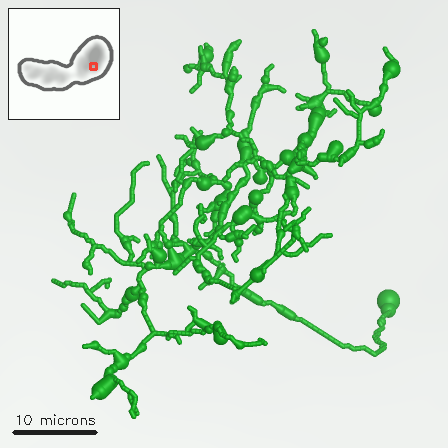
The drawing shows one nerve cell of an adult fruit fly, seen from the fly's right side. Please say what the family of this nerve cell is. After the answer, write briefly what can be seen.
The family is Cm. This is an optic-lobe intrinsic neuron. By the scale bar it is about 50 microns tall in this view. Dozens of branch ends can be seen.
